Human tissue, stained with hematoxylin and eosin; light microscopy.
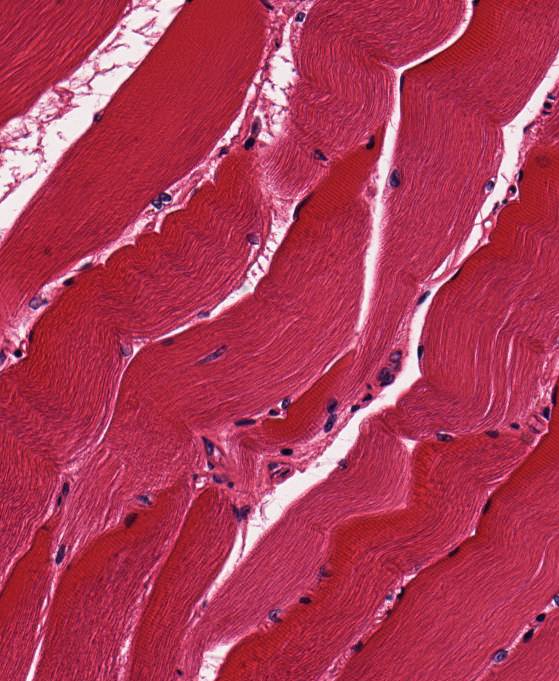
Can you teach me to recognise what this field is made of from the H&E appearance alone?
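Shown is skeletal muscle, with long fibres running diagonally across the field from lower left to upper right. Fine cross-striations are visible within fibres whose cytoplasm is a deep, even red, and dark, flattened nuclei sit at the fibre edges.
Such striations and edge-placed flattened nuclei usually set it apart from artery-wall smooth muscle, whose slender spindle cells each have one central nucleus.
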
